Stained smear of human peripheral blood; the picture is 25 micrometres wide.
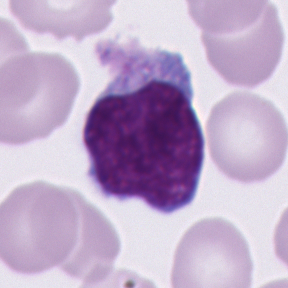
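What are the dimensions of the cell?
About 16 by 11 micrometres.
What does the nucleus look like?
It is about 11 micrometres across, fills about 70% of the cell's area and lies toward the bottom of the cell; its outline is irregular and lumpy rather than round, and its chromatin is dense and dark purple with only slight mottling.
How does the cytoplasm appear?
Pale lilac-grey, with a ragged top edge bearing fine frayed projections.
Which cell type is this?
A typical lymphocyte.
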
